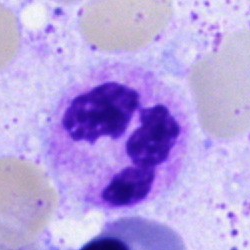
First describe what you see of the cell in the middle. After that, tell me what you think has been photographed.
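A round, smooth outline encloses this cell, whose chromatin is dense, dark purple and clumped. Within its cytoplasm, no vacuoles are present. This cell is a segmented neutrophil.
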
